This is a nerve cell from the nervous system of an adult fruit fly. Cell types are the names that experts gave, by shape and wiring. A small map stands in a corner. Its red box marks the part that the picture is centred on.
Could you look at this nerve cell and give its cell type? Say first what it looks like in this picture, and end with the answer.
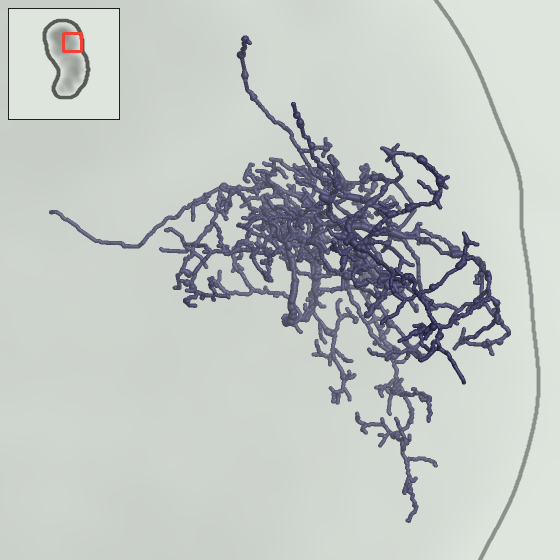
As drawn here it is about as wide as it is tall. It is a central-brain intrinsic neuron. The cell type is GNG049.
